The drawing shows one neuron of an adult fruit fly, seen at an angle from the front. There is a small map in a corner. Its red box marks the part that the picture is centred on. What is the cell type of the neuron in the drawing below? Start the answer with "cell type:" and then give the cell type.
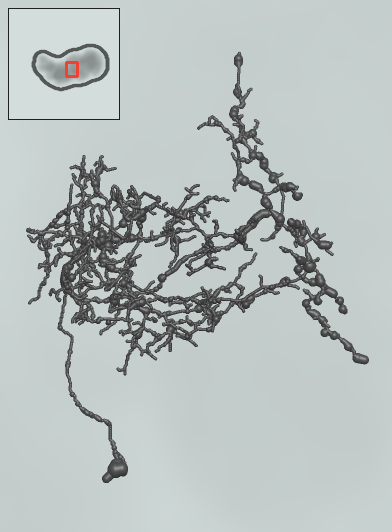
cell type: CB2627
